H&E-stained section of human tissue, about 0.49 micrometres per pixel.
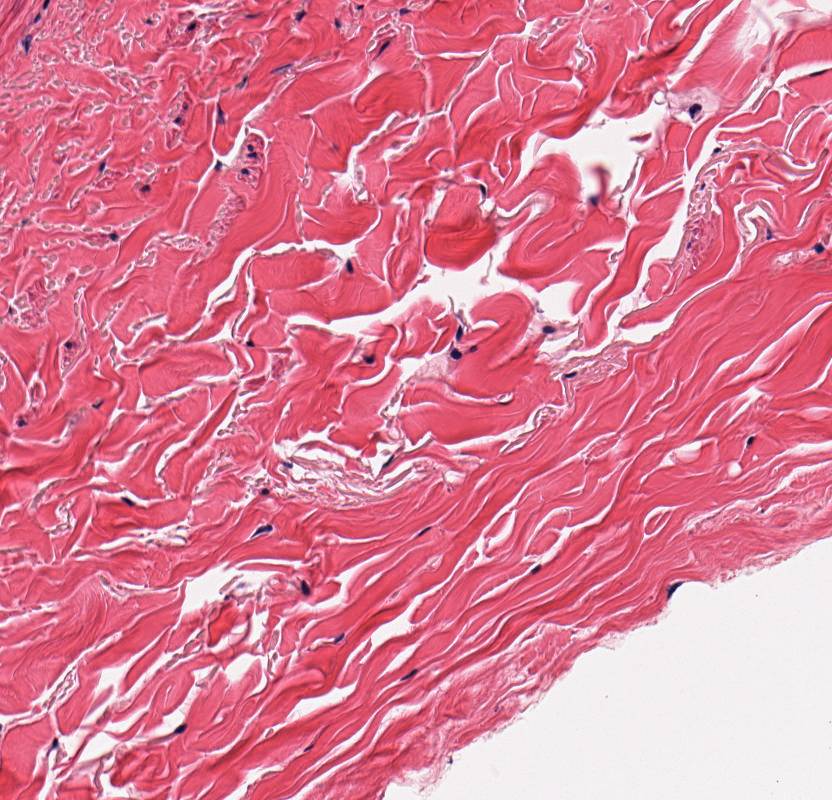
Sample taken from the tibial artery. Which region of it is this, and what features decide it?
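Layer: tunica adventitia. Thick, deeply eosinophilic collagen bundles fill nearly the whole field; very few cells. Upper left half: bundles interwoven in haphazard directions. Sparse fibroblasts between them, nuclei small, dark, elongated, little cytoplasm visible.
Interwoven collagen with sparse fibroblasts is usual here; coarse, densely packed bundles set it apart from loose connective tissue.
No epithelium anywhere.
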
